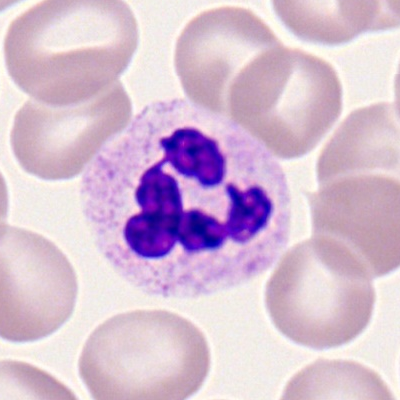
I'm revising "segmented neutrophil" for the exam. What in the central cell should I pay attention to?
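For a segmented neutrophil, the clearest fit is the way the nucleus is built. It is divided into four separate lobes, and thin strands of nuclear material join them.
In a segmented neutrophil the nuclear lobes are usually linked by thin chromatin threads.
The strands here match that. Beyond that, the chromatin is dark purple and coarsely clumped, and fine, small lilac granules fill the cytoplasm. None of what is shown sits against the name.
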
